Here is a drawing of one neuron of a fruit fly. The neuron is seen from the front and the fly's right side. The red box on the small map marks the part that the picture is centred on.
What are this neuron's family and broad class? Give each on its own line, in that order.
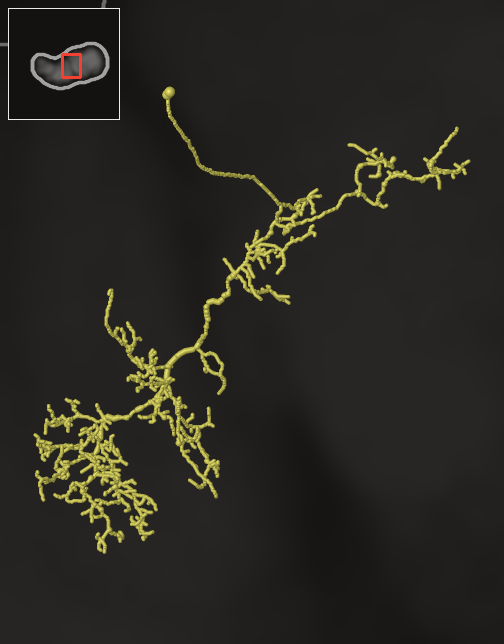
LPLC
visual projection neuron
